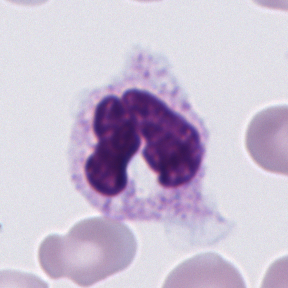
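Segmented neutrophil, stained peripheral blood smear. The nucleus has two lobes joined at the top, forming an inverted U, with dark purple, coarsely clumped chromatin. The pale lilac-pink cytoplasm is scattered with many fine purplish granules.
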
